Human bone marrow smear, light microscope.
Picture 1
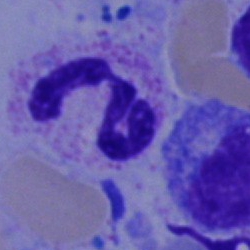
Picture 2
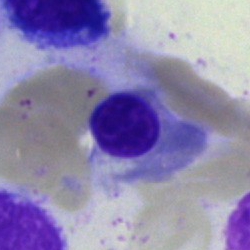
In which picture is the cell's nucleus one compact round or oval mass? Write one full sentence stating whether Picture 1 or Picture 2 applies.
There is a cell with one compact round or oval nucleus in picture 2.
